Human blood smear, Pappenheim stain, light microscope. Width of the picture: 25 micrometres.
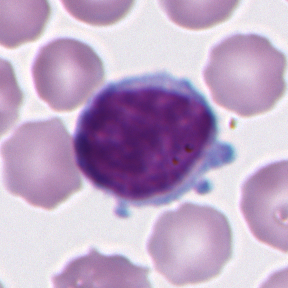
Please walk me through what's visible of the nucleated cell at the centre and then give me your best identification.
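The outline of the cell is irregular, with small pale blue blebs jutting from its right and lower edges. Its nucleus is round to oval and has no lobes. A scant, pale blue cytoplasm forms a thin rim that is widest on the right side. This is a typical lymphocyte.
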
